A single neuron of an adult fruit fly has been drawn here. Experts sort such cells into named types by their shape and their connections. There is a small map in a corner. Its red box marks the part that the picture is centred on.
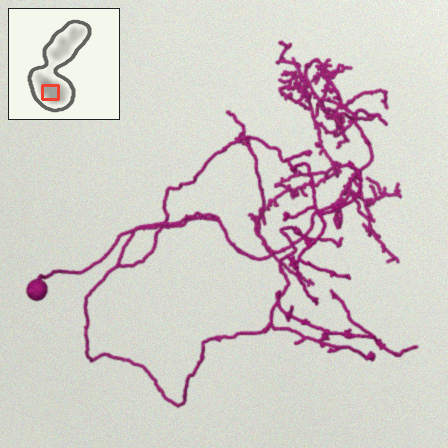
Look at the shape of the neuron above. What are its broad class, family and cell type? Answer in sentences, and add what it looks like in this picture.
This is a central-brain intrinsic neuron. Its family is hemilineage SLPav1_medial. The cell type is LHAV3e6. Dozens of branch ends can be seen. In this view it is about as wide as it is tall.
